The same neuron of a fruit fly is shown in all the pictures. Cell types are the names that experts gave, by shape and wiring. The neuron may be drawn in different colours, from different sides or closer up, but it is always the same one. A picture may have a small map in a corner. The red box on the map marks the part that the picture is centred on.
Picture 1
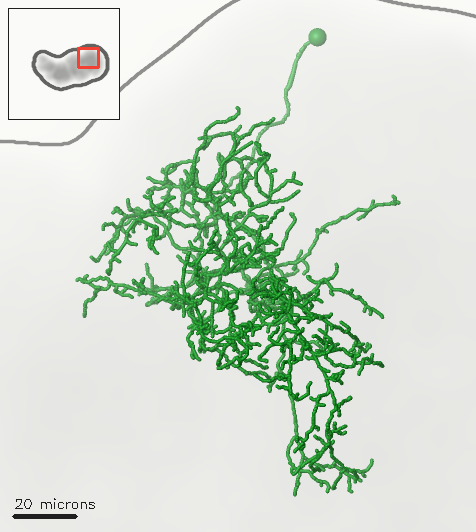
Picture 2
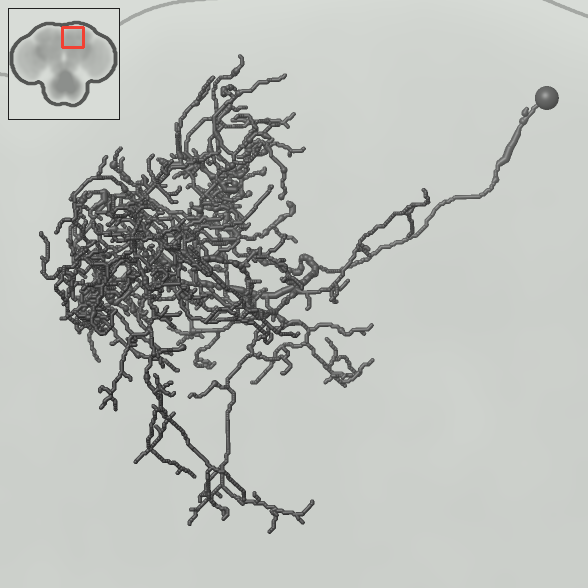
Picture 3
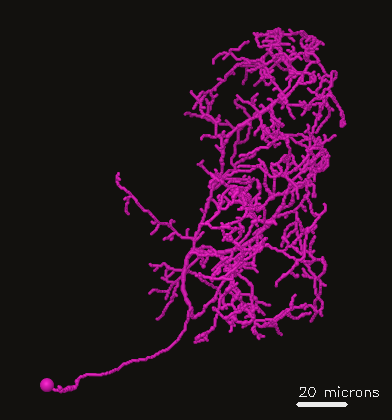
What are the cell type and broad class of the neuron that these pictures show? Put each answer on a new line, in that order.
SMP199
central-brain intrinsic neuron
